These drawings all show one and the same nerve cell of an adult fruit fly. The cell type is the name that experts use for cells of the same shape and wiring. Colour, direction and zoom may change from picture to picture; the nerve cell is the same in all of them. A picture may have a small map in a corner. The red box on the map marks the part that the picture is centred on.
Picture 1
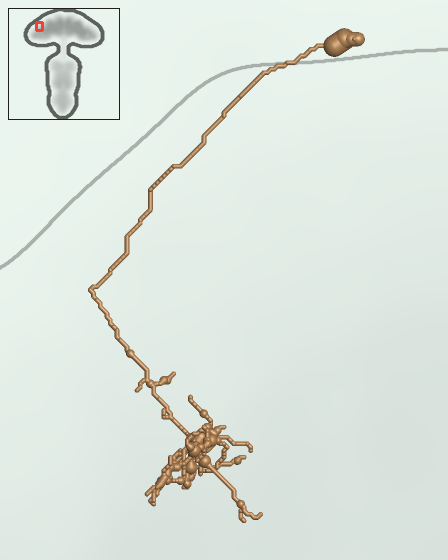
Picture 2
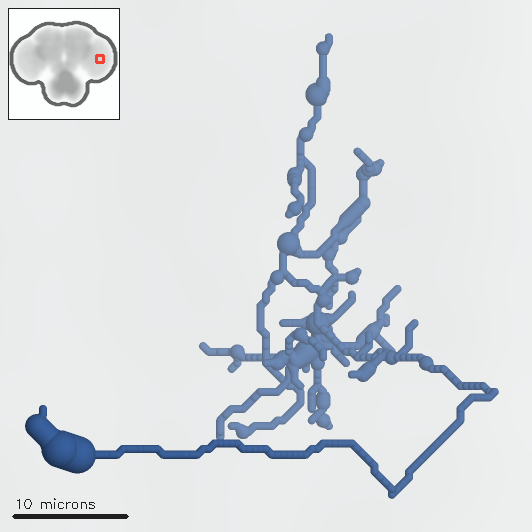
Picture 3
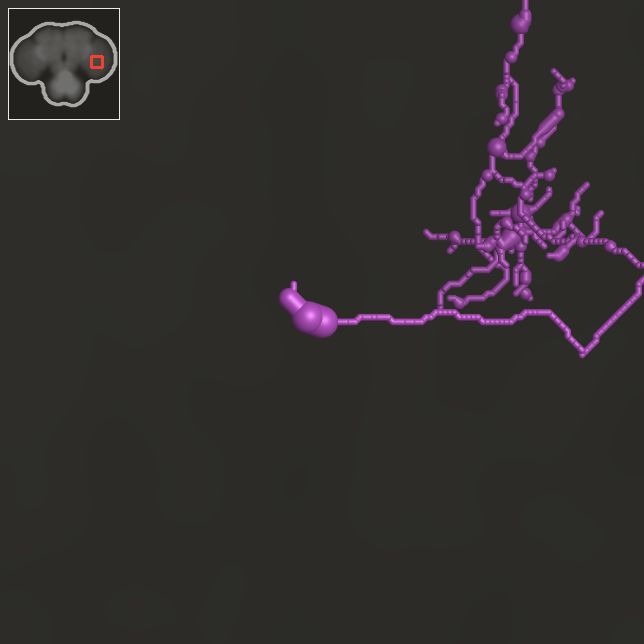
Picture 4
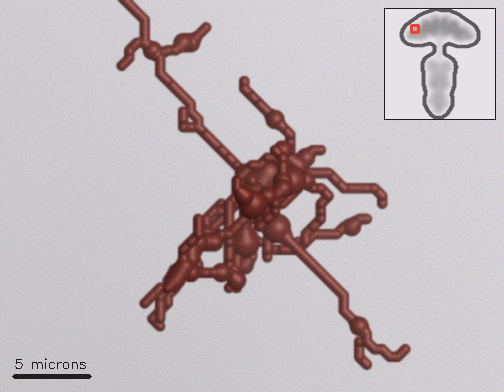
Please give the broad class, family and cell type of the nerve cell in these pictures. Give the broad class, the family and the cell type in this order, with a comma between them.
optic-lobe intrinsic neuron, Cm, Cm1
